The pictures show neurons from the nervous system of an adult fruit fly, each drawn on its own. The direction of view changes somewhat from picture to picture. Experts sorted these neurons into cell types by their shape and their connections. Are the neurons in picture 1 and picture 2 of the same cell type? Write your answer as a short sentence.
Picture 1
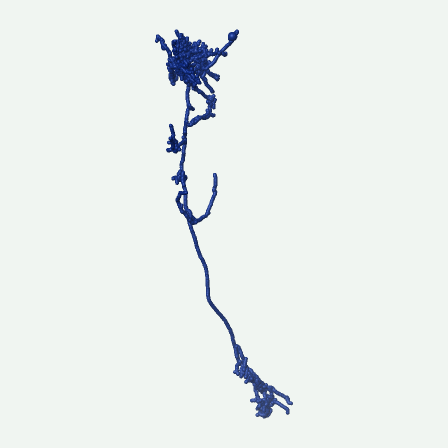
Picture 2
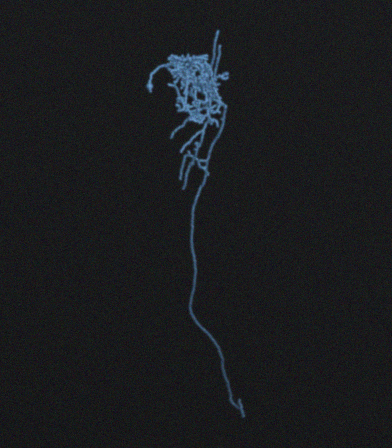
They are of different cell types.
